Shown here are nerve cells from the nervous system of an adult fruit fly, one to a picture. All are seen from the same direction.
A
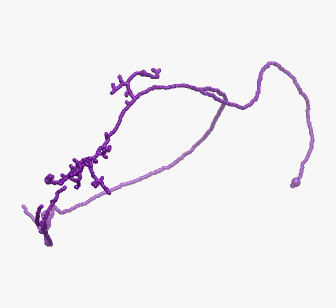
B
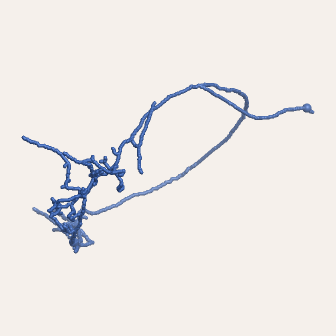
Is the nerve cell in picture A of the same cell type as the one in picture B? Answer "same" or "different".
different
